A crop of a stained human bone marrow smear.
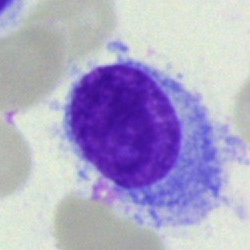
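Hairy cell. Start by noticing that the nucleus sits off-centre toward the upper left, leaving most of the cytoplasm to its lower right. Across the whole nucleus, the chromatin stains deep purple. Now look at the cytoplasm: it is blue, and its texture is speckled and grainy rather than smooth.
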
